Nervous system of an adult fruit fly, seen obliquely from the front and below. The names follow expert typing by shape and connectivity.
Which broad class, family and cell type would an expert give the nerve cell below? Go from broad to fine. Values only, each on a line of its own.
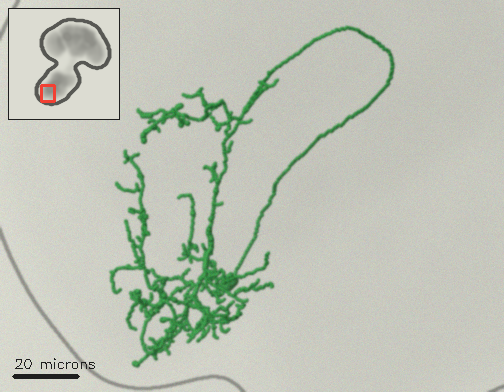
nerve-cord intrinsic neuron
hemilineage 12B
IN12B059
